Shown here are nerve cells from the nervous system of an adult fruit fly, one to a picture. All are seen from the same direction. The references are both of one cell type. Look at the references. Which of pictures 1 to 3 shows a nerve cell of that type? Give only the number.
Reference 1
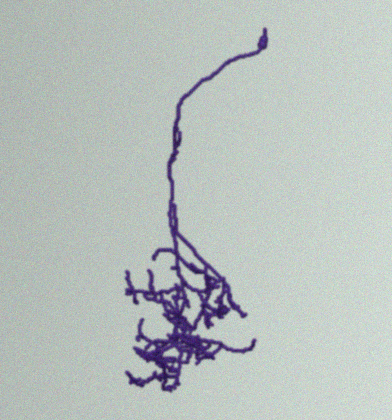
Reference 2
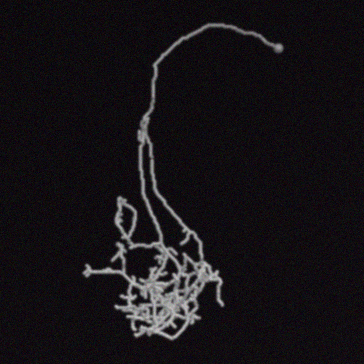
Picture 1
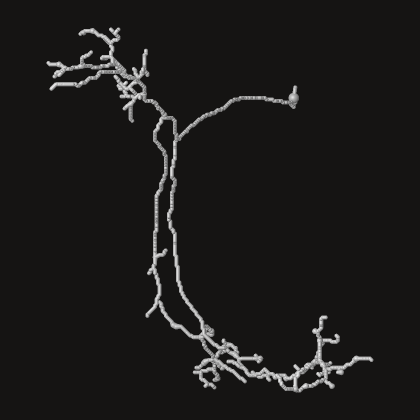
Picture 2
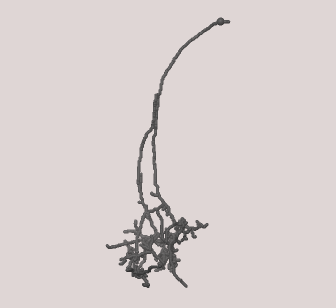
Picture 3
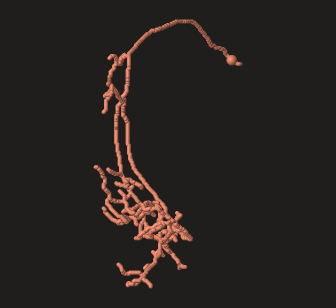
2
